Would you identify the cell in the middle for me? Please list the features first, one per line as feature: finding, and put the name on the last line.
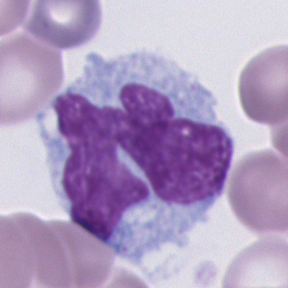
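Nucleus: folded into two large lobes joined near the top.
Cytoplasm: widest below the nucleus.
Texture: frothy, with many tiny clear spaces.
Border: irregular and frayed.
Name: monocyte.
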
